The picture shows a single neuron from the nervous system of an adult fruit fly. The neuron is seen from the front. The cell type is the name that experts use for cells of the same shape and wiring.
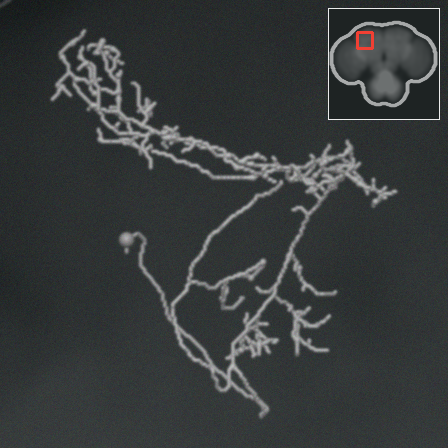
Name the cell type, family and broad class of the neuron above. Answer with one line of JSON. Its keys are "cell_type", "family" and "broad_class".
{"cell_type": "PLP089", "family": "hemilineage VLPp&l1_anterior", "broad_class": "central-brain intrinsic neuron"}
